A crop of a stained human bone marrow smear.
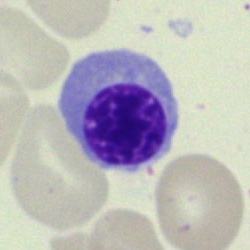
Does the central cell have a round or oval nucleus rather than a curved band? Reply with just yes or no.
Yes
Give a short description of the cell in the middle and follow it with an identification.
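Nucleus off-centre, toward lower right of cell. Chromatin dark purple, clumped, paler streaks between clumps. No nucleolus seen. Cytoplasm without granules. Erythroblast.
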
